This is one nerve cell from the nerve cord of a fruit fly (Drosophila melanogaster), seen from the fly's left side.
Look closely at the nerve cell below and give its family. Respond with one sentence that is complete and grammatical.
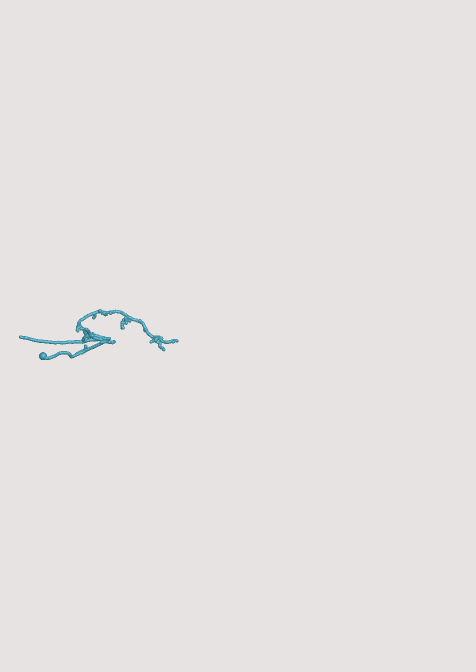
Under family hemilineage 08B sits this nerve cell.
